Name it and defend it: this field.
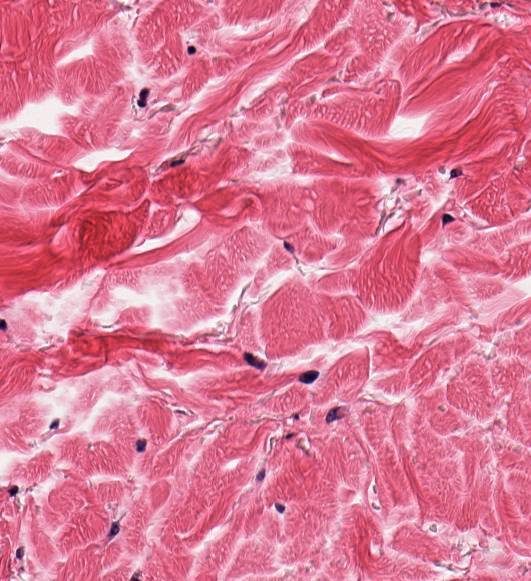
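Tissue: dermis. Fibres cut transversely or obliquely, in irregular polygonal profiles; bright pink, finely fibrillar.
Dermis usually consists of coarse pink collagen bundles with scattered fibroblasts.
Nuclei few, small, dark, sparse, lying at fibre edges or in the narrow spaces between fibres, not in fibre centres.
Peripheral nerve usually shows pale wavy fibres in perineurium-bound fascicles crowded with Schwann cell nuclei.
Here fibres are bright pink and nuclei sparse, unlike nerve.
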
